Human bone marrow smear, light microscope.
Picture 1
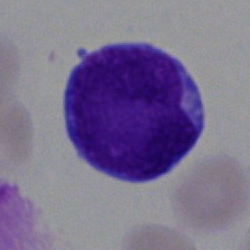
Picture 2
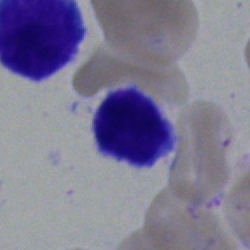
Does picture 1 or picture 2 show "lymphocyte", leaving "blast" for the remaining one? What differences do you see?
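Picture 1: blast. Picture 2: lymphocyte. Picture 1: thin rim of deep blue cytoplasm; paler area at right edge, where nucleus is indented. Chromatin dark purple, fairly evenly dense, no coarse dark blocks. One small round bleb projects from upper left border. Picture 2: roughly round, border slightly irregular and fuzzy; deep violet-blue throughout. Cytoplasm: thin rim visible in 1; hardly any separate cytoplasm around the dark-staining mass in 2.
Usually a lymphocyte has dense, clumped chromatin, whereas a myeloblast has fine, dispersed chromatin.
In keeping with this, staining in 2 is dense and dark, with no open, pale chromatin pattern visible.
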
